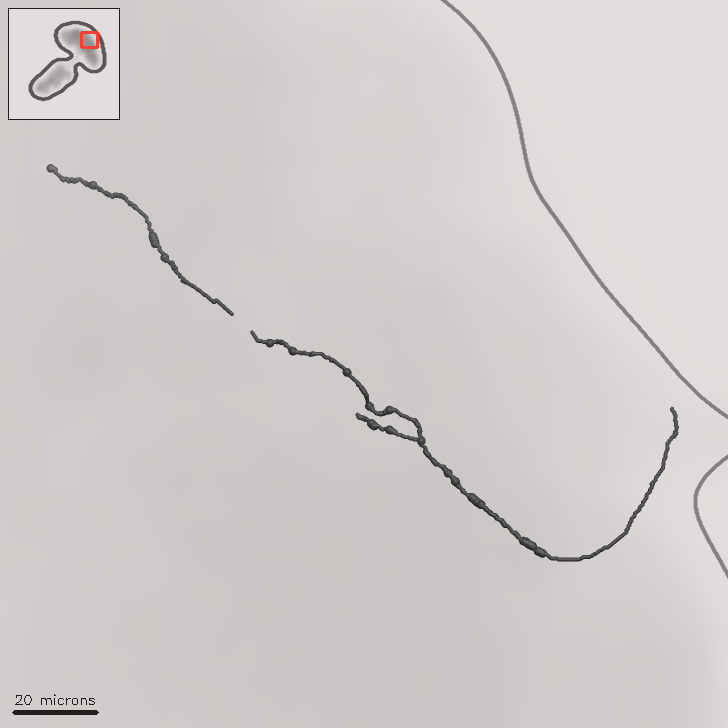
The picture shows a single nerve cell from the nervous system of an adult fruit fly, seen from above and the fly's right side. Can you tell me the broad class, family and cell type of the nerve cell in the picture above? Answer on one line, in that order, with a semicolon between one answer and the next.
sensory neuron entering the brain; class hygrosensory; HRN_VP4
